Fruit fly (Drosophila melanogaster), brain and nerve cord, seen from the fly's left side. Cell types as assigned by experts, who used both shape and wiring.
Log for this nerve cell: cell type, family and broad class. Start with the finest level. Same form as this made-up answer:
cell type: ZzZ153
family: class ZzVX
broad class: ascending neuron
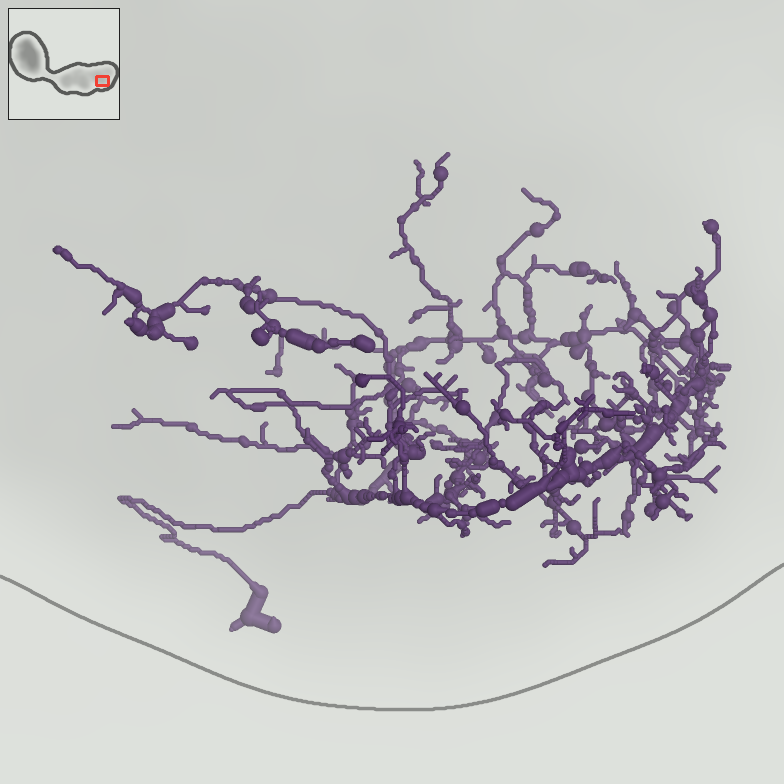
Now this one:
cell type: IN14A024
family: hemilineage 14A
broad class: nerve-cord intrinsic neuron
